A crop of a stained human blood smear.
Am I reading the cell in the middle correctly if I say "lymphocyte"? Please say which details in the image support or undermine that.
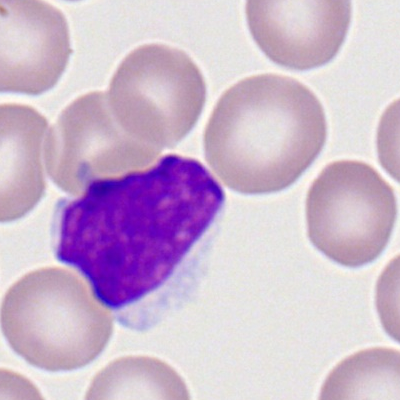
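First, the nucleus fills most of the cell, which goes with lymphocyte.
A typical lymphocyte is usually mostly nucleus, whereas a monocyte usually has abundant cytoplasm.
The visible cytoplasm forms a rim, mainly along the lower right side; this also goes with lymphocyte and speaks against monocyte.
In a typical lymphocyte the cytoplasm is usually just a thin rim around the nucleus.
The nucleus is a single unlobed mass, with dark purple chromatin coarsely clumped with paler patches. The outline is angular rather than round, and the cytoplasm is very pale blue-grey. Lymphocyte fits, and monocyte does not.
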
